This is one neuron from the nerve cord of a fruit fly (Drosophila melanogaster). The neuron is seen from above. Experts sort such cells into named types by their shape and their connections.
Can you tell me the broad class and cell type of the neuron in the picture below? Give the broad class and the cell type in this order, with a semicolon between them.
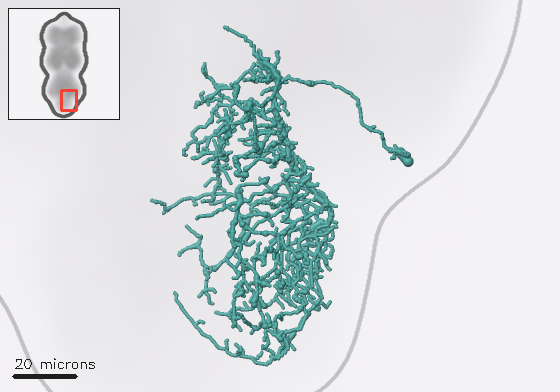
nerve-cord intrinsic neuron; INXXX297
